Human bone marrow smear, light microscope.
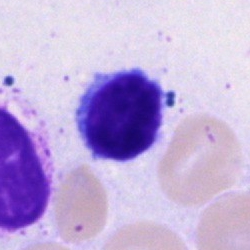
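Lymphocyte, the central cell of a stained human bone marrow smear. Its outline is roughly round, though the margin is ragged with small fuzzy projections. Notice how the nucleus fills almost the whole cell. Its chromatin is dense and very dark purple.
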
